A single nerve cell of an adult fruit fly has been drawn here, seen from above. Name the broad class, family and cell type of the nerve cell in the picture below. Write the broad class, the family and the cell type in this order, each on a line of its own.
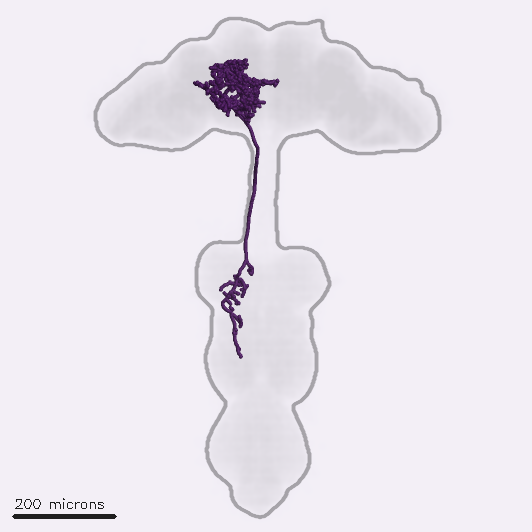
descending neuron
DNge
DNge054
